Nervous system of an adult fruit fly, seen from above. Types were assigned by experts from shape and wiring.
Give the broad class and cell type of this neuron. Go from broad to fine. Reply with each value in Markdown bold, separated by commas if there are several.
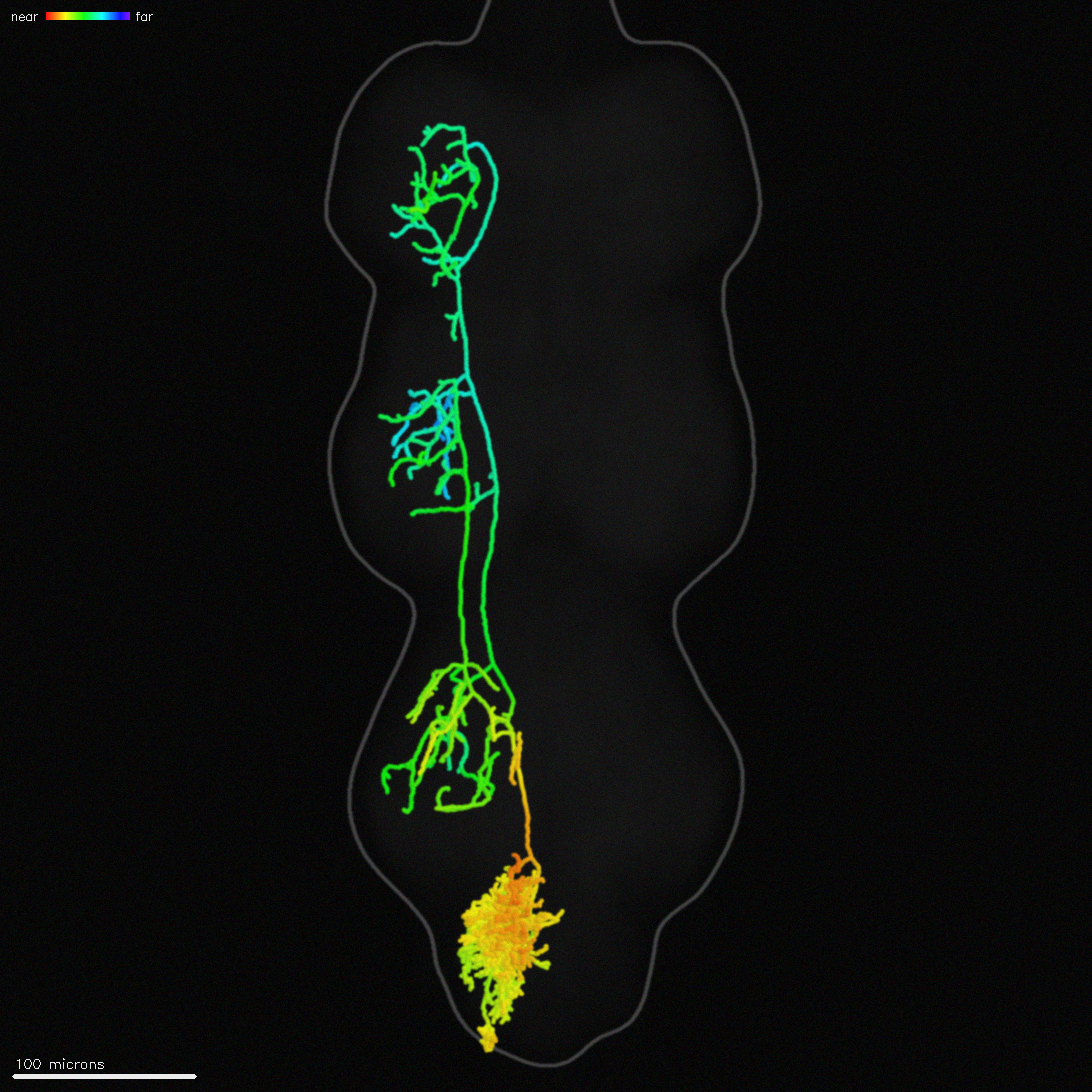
**nerve-cord intrinsic neuron**, **INXXX025**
